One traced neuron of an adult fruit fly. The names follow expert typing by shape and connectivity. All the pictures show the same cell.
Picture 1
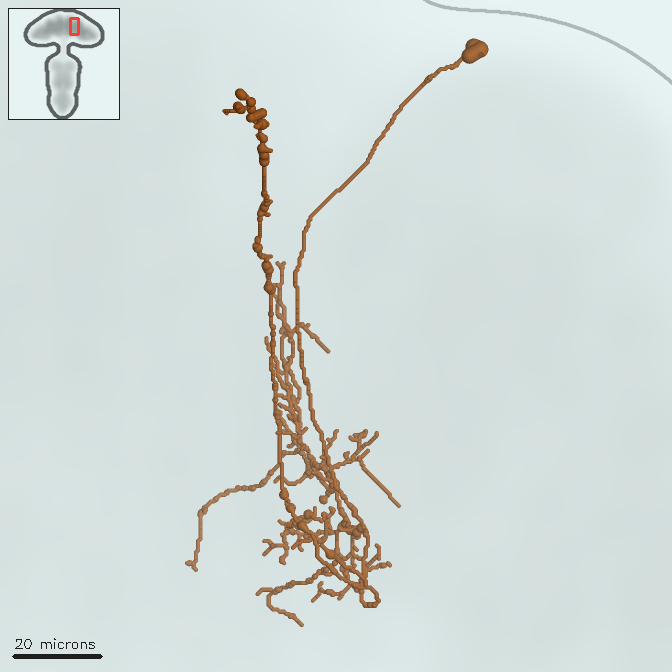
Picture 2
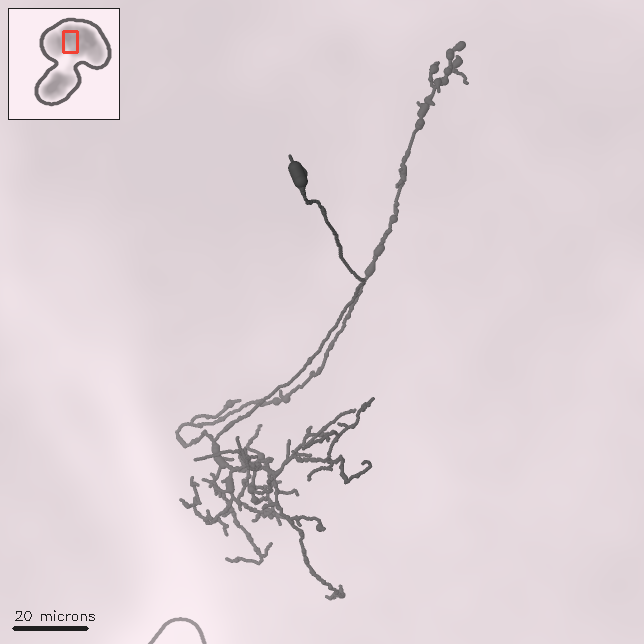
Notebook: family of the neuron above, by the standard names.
hemilineage WEDa2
